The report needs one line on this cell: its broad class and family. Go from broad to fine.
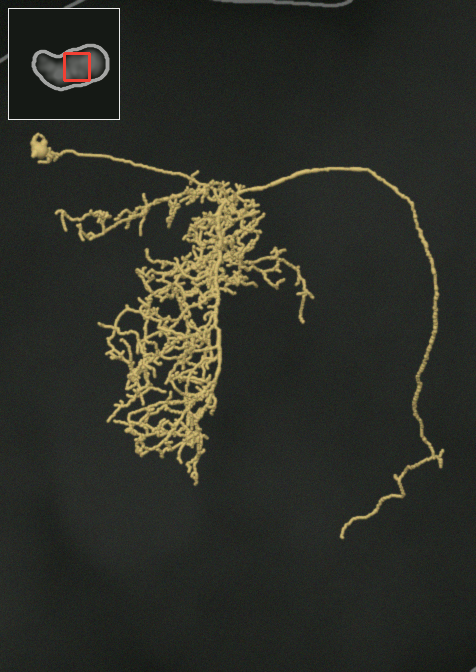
central-brain intrinsic neuron; hemilineage SMPpv2_dorsal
